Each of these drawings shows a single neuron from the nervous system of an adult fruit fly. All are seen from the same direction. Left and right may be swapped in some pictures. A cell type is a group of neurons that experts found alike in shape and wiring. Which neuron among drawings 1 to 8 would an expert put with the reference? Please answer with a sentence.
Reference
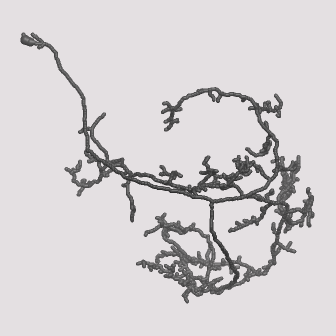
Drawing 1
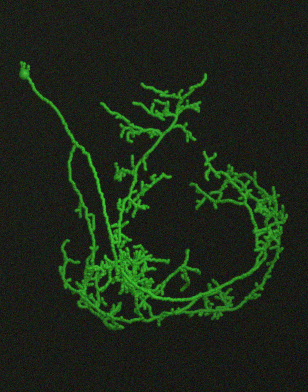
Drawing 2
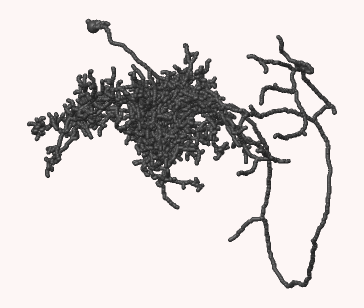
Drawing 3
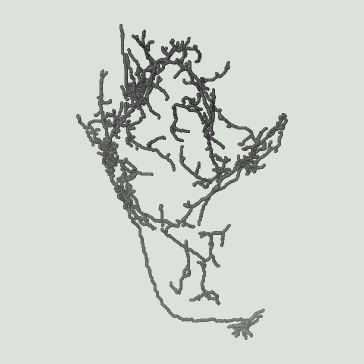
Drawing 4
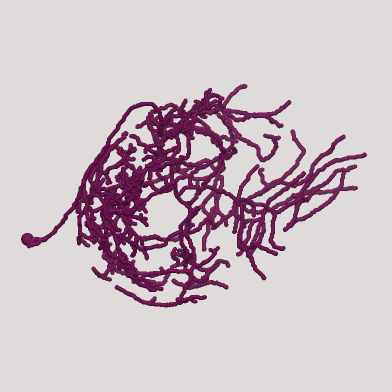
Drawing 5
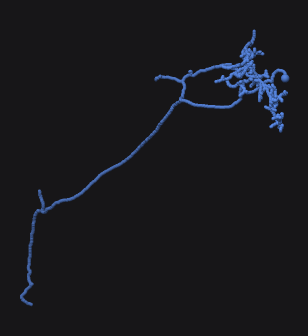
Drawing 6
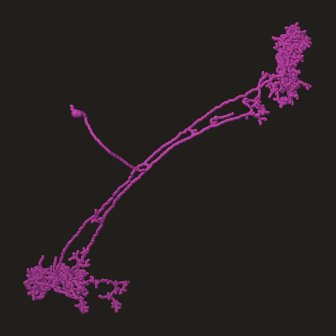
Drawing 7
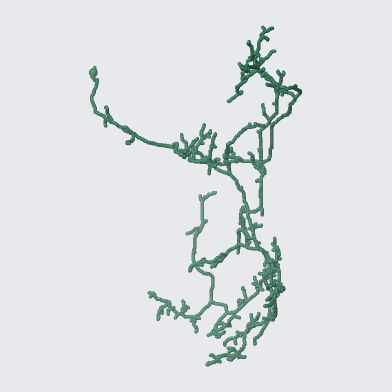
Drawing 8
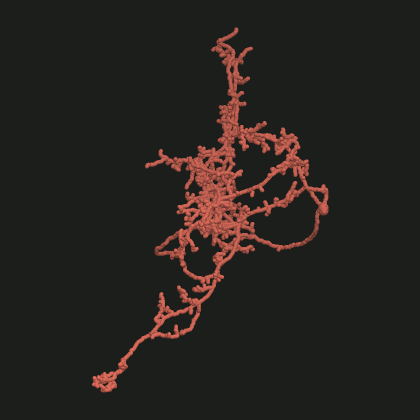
Drawing 1 is of the same cell type.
